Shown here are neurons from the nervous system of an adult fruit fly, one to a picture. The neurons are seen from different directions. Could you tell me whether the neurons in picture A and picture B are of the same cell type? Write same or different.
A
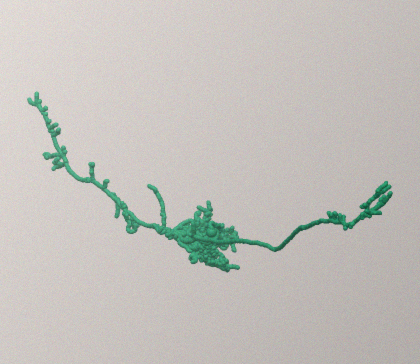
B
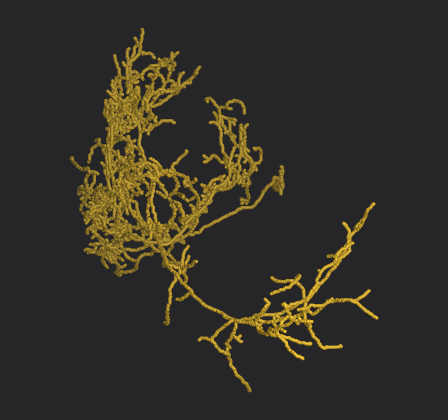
different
